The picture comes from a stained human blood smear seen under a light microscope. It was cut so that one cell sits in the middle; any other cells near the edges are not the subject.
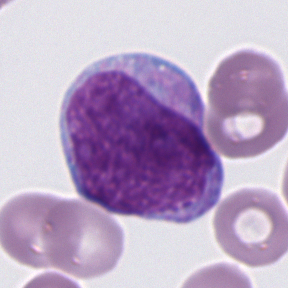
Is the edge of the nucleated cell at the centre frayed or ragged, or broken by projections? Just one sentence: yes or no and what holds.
No, the cell does not have a rough edge, as its outline is smooth.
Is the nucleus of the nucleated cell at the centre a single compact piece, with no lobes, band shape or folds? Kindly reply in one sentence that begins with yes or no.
Yes, one compact round, oval or kidney-shaped mass makes up the nucleus.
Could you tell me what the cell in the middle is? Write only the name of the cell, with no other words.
atypical promyelocyte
